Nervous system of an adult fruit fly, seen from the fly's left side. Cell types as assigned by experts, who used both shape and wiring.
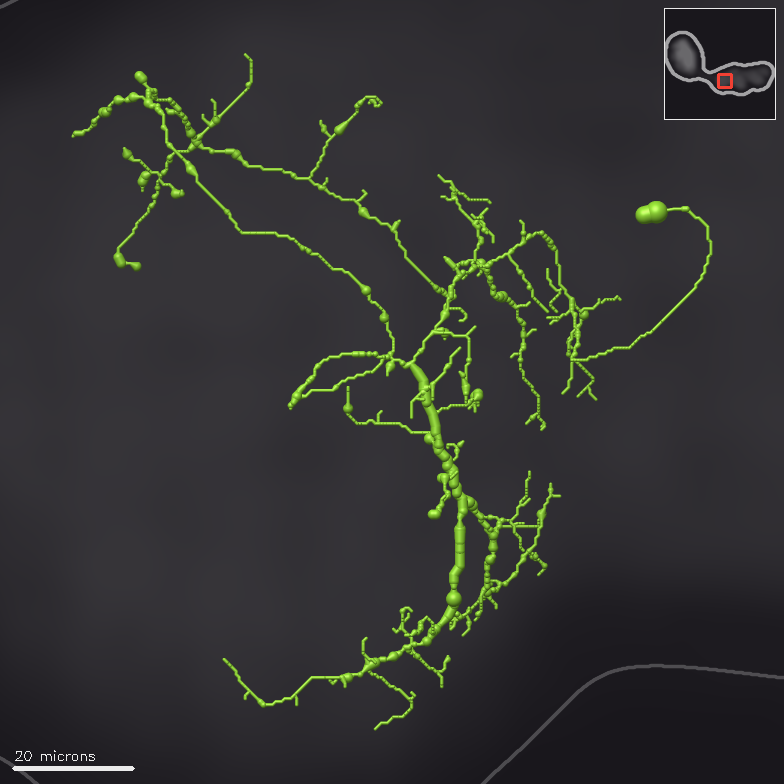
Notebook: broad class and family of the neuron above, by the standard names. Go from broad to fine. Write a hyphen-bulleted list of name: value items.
- broad class: nerve-cord intrinsic neuron
- family: hemilineage 03A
